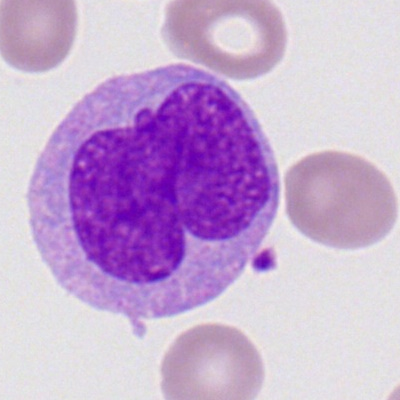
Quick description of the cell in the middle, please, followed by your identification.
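It's roughly round, edge mostly smooth, apart from one small bleb sticking out at the bottom. Through the cytoplasm you'll catch fine, faint pinkish granules scattered about. The chromatin is purple and lacy, patchy with lighter spots. So that's a monocyte.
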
